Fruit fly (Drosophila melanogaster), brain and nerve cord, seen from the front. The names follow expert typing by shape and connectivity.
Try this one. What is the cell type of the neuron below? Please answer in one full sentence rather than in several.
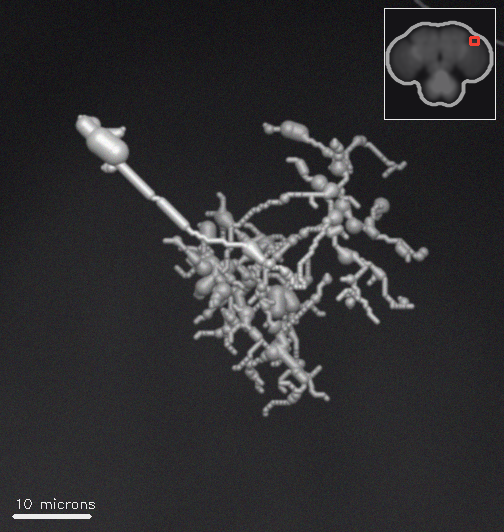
In the scheme of cell types, this neuron is Dm10.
